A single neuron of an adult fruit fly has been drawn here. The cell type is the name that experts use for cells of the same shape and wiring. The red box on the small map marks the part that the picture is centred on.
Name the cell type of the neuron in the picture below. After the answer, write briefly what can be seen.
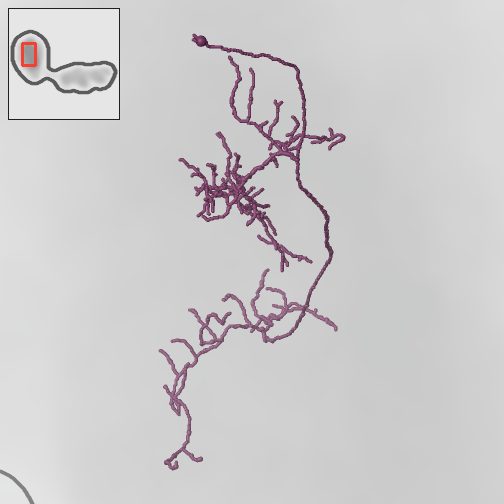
Its cell type is CB2143. Its broad class is central-brain intrinsic neuron. The cell body can be seen at the top of the picture. The picture shows dozens of branch ends.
